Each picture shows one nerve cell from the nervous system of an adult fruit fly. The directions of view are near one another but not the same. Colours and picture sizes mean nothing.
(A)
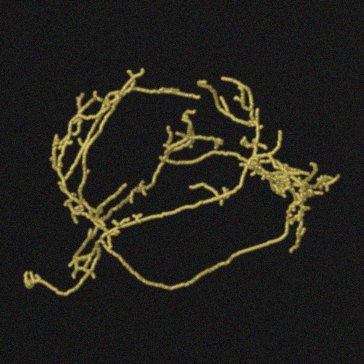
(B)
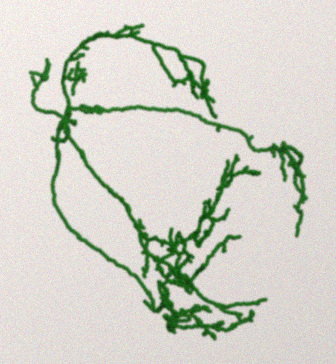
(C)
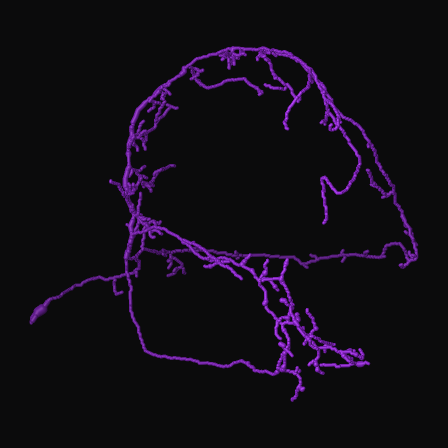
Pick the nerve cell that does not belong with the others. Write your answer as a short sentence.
The nerve cell in picture C is of another cell type than the rest.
